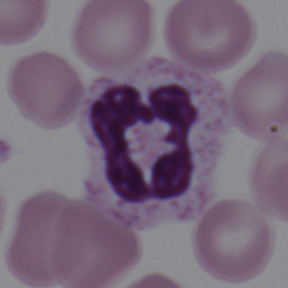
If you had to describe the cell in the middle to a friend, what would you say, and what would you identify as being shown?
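The cell has a roughly round outline. Its nucleus curves like a ring around a pale central patch of cytoplasm. At the top of the nucleus, a notch marks where the left and right parts nearly meet. No nucleoli are visible. The cell is a segmented neutrophil.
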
